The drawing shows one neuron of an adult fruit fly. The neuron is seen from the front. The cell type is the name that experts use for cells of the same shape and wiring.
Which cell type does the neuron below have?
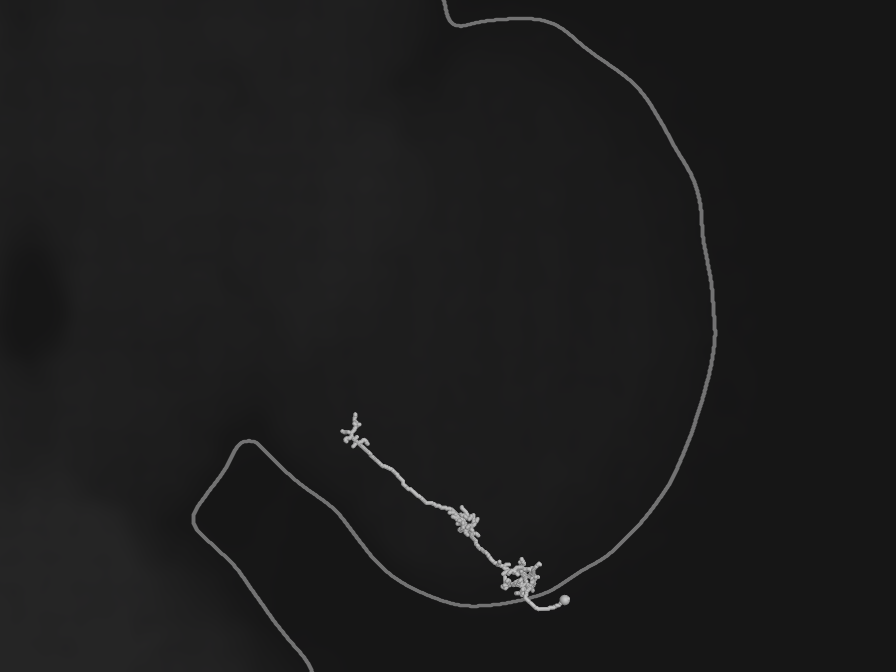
Tm6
